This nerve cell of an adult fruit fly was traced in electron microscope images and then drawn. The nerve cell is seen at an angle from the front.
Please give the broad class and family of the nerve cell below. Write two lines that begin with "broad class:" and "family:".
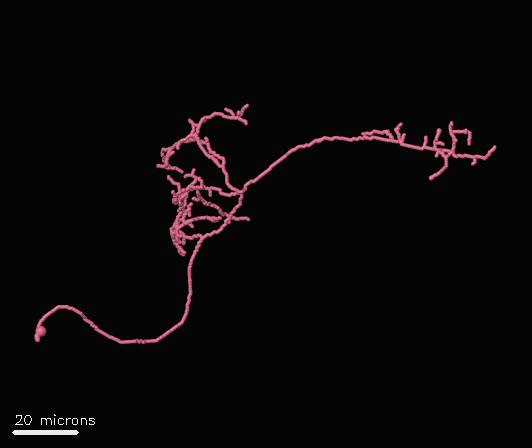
broad class: central-brain intrinsic neuron
family: hemilineage SLPal5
